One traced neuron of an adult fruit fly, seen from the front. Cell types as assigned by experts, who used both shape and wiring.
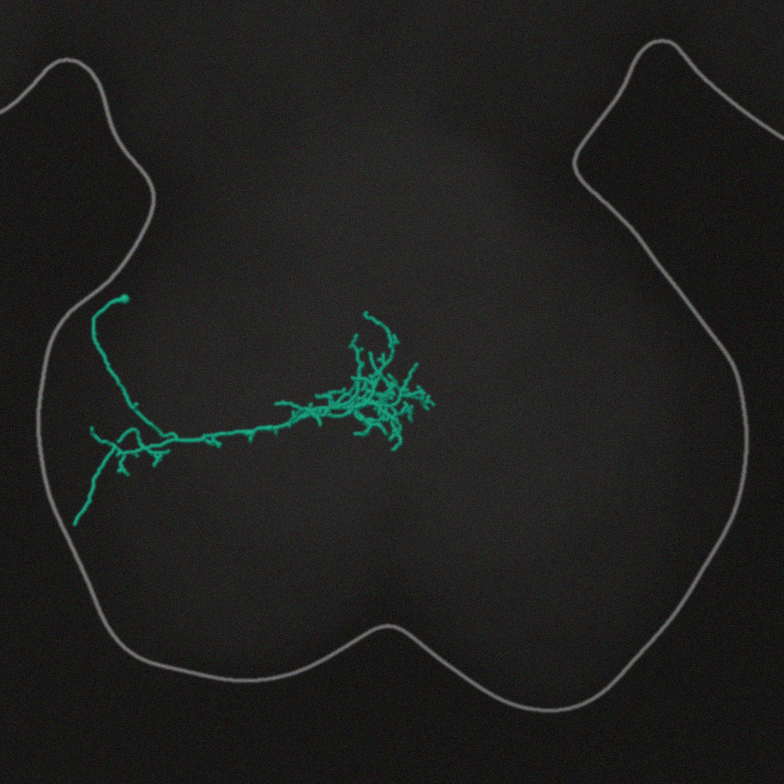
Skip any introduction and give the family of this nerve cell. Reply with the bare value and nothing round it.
hemilineage 19A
